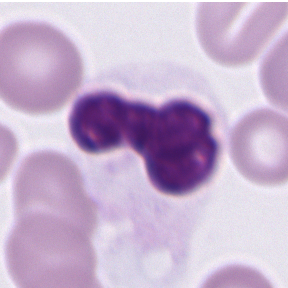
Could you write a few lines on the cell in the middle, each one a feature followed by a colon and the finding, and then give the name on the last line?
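Chromatin: dark purple, dense throughout
Nucleoli: none seen
Cytoplasm: very pale, almost colourless, faint lilac tint
Granules: no coarse orange ones
Name: segmented neutrophil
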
